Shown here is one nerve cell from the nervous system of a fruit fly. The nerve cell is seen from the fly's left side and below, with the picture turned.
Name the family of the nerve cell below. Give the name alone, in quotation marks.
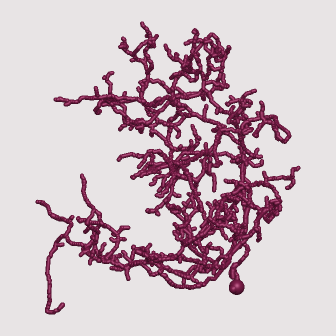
"hemilineage VLPa1_lateral"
